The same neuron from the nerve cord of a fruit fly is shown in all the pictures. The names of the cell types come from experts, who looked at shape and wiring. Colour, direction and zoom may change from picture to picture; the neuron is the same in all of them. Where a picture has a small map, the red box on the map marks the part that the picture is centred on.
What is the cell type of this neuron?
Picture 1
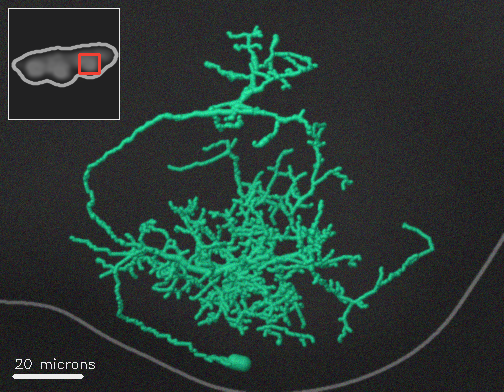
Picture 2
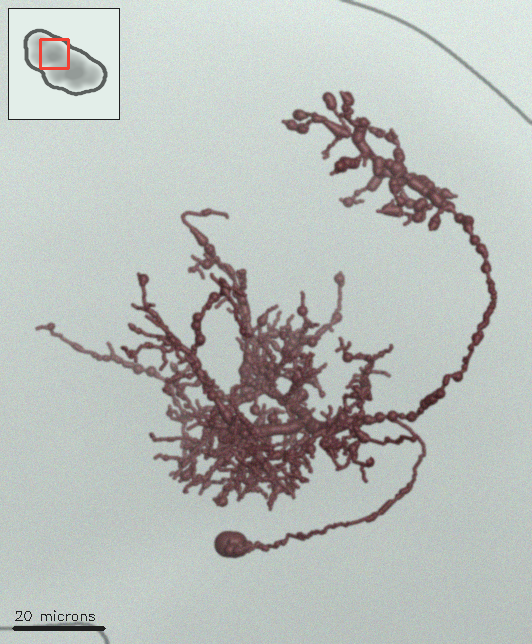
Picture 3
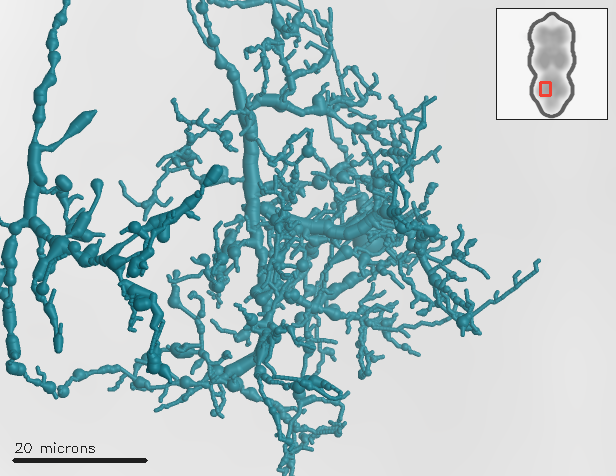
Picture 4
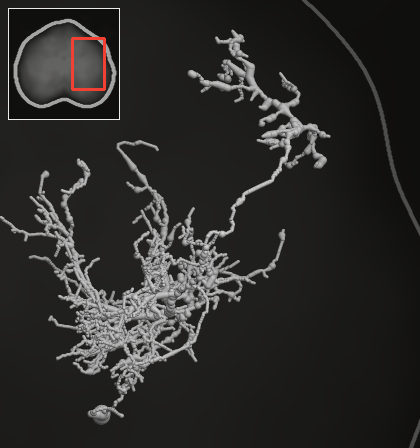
IN16B033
